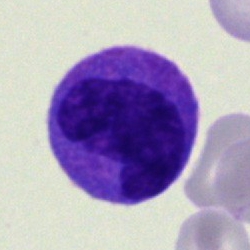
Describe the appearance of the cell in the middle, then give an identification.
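The nucleus is indented, with its notch opening toward the lower left. Its chromatin is dark purple and partly clumped, and no nucleoli are visible. No vacuoles are present in the cytoplasm. This cell is a monocyte.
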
